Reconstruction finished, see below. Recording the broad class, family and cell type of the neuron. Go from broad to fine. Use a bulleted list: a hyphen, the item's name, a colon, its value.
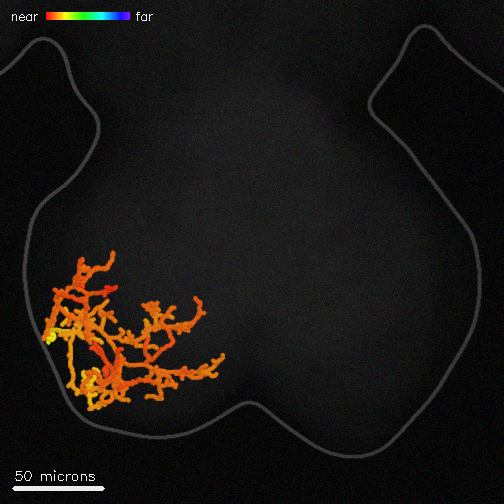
- broad class: nerve-cord intrinsic neuron
- family: hemilineage 20A.22A
- cell type: IN20A.22A029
